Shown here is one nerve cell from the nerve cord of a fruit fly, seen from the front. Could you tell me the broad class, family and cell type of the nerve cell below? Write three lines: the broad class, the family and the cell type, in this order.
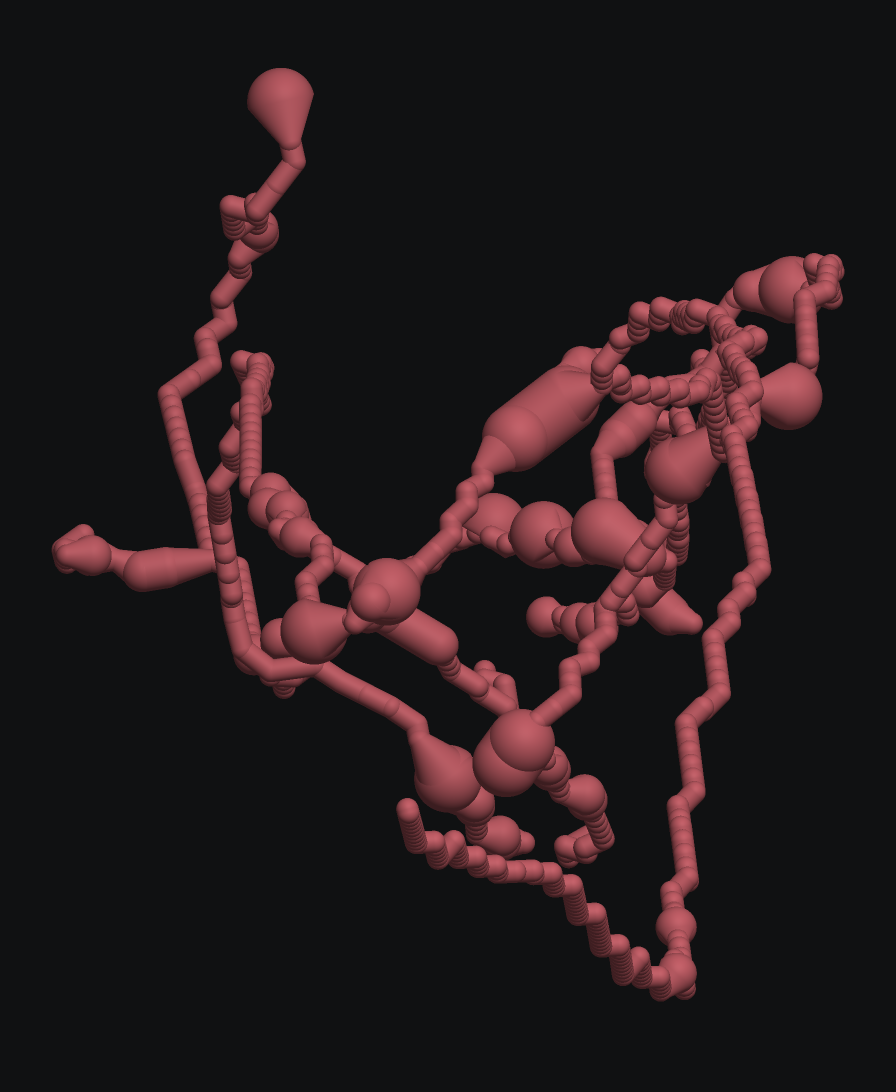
descending neuron
hemilineage PSp2
DNpe012_a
